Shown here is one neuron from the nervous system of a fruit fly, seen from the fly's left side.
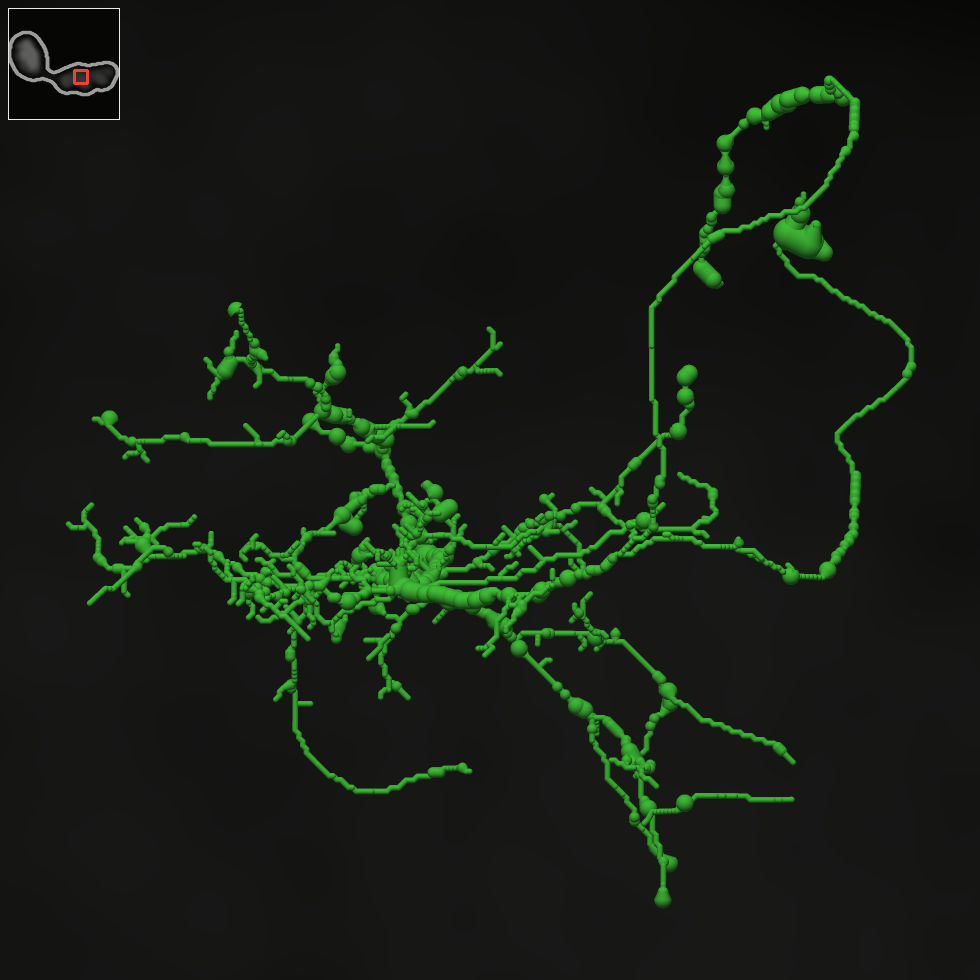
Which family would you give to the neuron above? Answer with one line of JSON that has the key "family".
{"family": "hemilineage 11A"}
